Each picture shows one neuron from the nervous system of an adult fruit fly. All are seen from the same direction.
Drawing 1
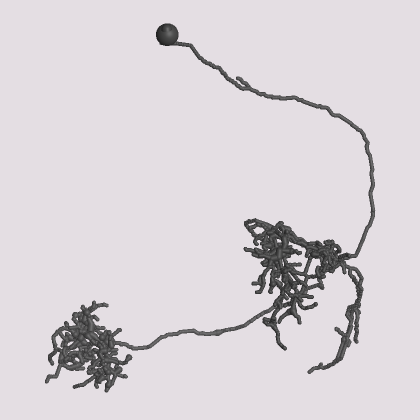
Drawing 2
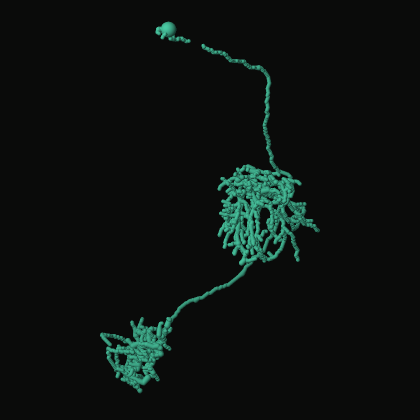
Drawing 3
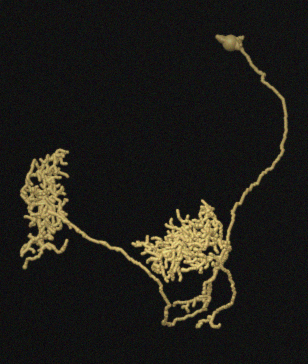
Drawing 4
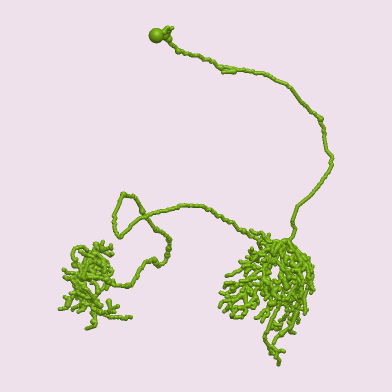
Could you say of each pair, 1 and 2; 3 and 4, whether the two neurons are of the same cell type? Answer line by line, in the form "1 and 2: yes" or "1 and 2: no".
1 and 2: no
3 and 4: no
